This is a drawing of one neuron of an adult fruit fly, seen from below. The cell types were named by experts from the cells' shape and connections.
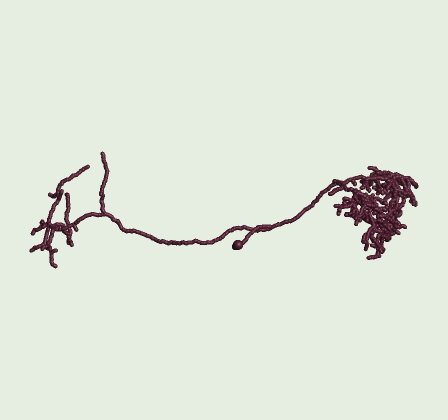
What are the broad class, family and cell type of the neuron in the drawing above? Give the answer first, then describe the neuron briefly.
This is a visual projection neuron. The family is LC. Its cell type is LC31b. The cell body can be seen in the middle of the picture. In this view it is more than twice as wide as it is tall.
